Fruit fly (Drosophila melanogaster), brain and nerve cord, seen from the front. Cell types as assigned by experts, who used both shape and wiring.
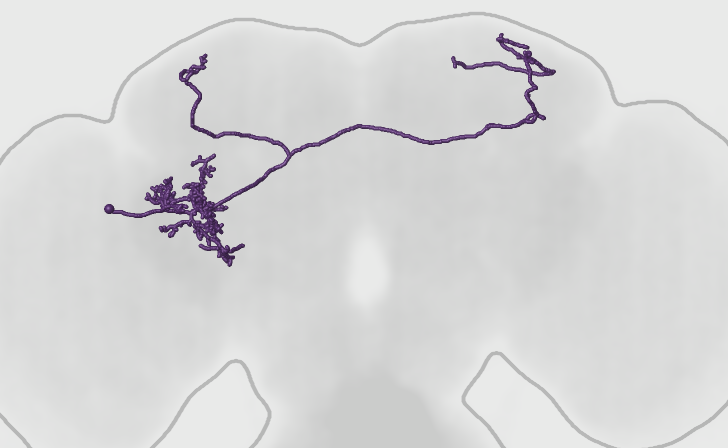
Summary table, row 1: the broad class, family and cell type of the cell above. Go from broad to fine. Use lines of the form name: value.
broad class: central-brain intrinsic neuron
family: hemilineage VLPl2_medial
cell type: AVLP191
